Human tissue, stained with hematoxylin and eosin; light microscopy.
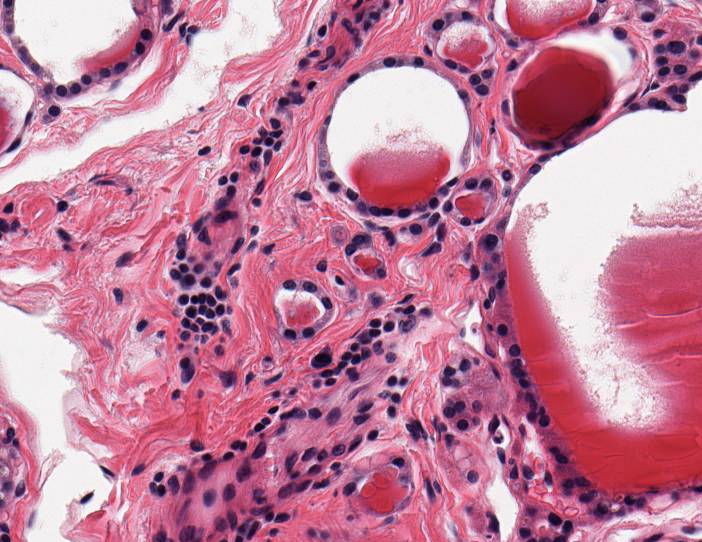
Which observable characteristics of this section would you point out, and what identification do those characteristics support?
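Follicles lined by single layer of flattened to low cuboidal cells; nuclei round, dark. Lumina contain homogeneous, deeply eosinophilic material; no cells within. Largest follicle at right edge, much wider than others in field. Small cluster of lymphocytes, dense round dark nuclei, in stroma just left of centre. Tissue: thyroid.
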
